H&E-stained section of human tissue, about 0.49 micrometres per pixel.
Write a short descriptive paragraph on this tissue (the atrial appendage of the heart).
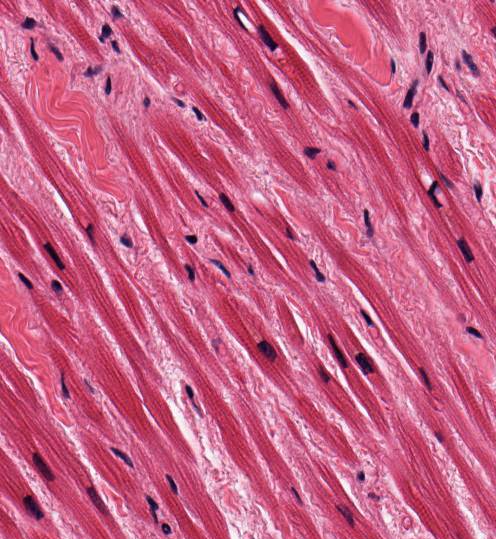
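Many of the fibres show fine transverse cross-striations. Dark purple, elongated nuclei are scattered throughout the field, their long axes aligned with the fibres. Thin strands of pale, loose connective tissue lie between adjacent fibres. No fat cells are present anywhere in the field.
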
